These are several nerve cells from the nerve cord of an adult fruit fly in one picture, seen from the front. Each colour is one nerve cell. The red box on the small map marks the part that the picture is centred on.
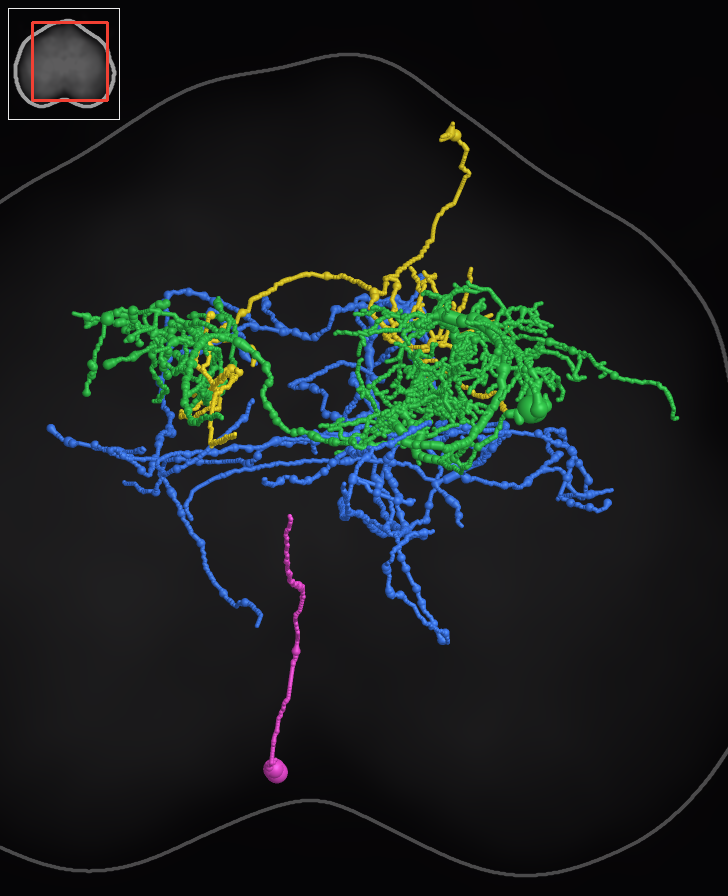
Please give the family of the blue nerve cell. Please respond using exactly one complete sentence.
Family DNp is the family of this nerve cell.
